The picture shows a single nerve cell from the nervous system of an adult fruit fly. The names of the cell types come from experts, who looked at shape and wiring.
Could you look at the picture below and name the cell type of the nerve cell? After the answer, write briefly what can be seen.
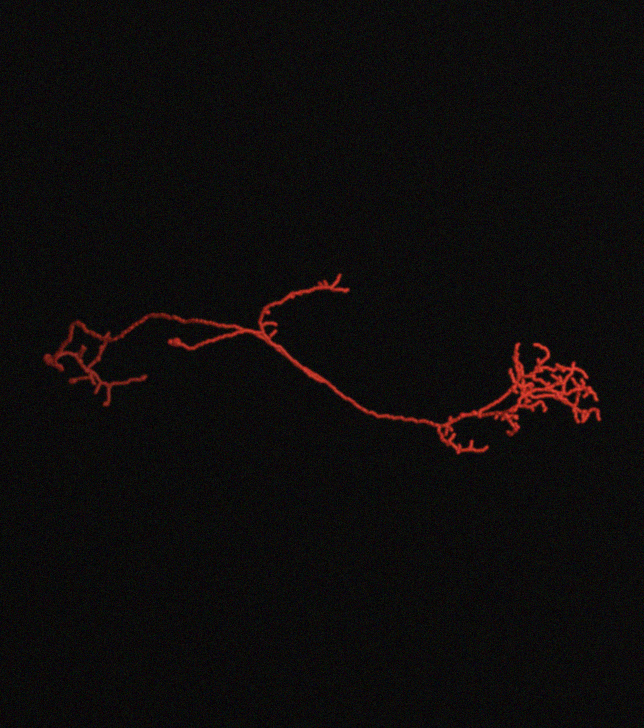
Its cell type is CB3208. Its broad class is central-brain intrinsic neuron. Its cell body lies on the left of the picture. Dozens of branch ends can be seen.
